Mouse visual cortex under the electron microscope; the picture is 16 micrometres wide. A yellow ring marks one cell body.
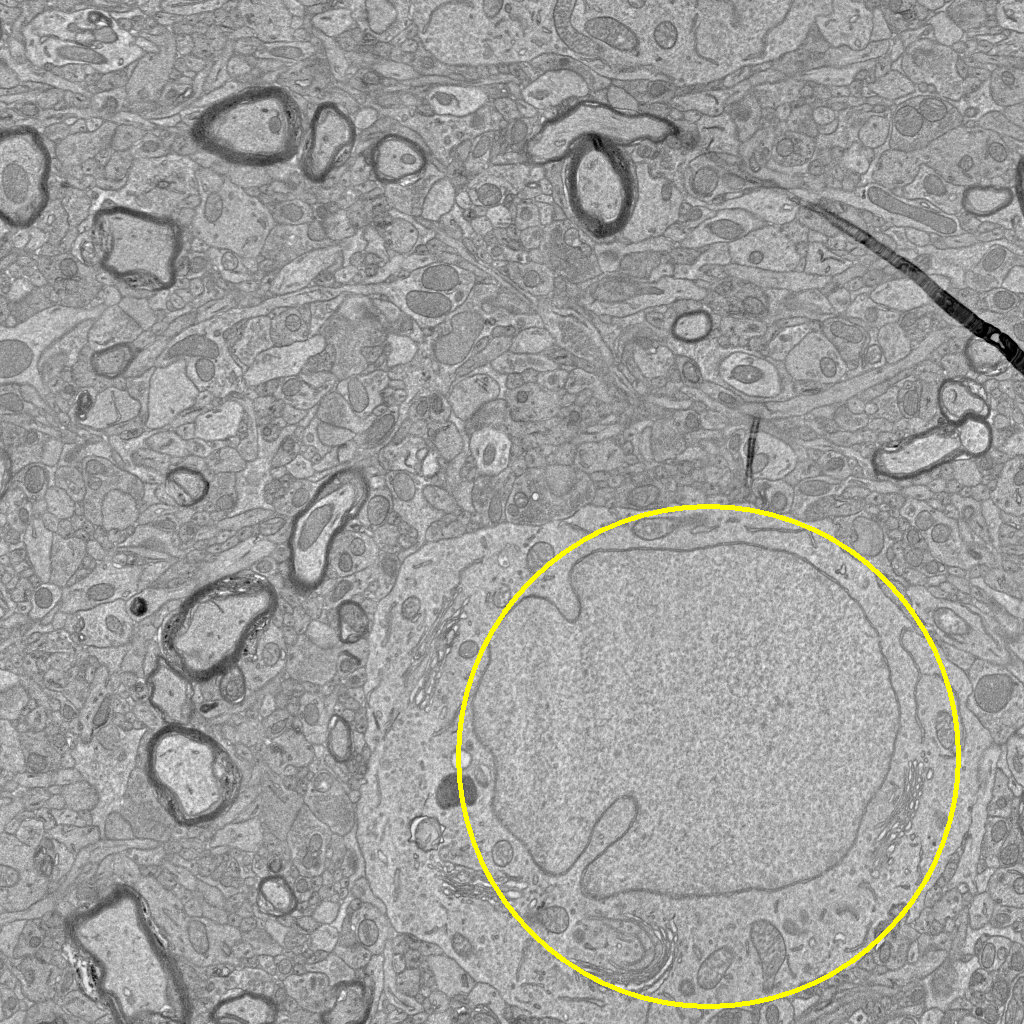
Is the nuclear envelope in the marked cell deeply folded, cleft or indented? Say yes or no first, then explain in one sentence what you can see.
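Yes. A deep, narrow, finger-like infolding of the envelope enters the nucleus from its lower left.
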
